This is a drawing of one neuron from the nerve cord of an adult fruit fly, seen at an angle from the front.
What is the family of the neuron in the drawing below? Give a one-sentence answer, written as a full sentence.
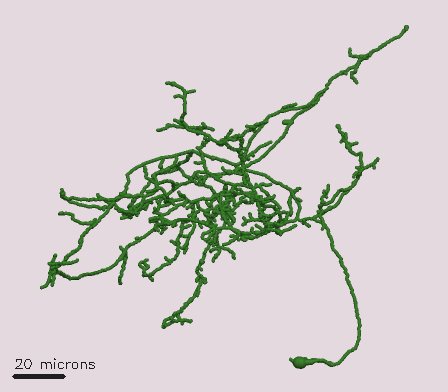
Family assignment for this neuron is hemilineage 07B.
